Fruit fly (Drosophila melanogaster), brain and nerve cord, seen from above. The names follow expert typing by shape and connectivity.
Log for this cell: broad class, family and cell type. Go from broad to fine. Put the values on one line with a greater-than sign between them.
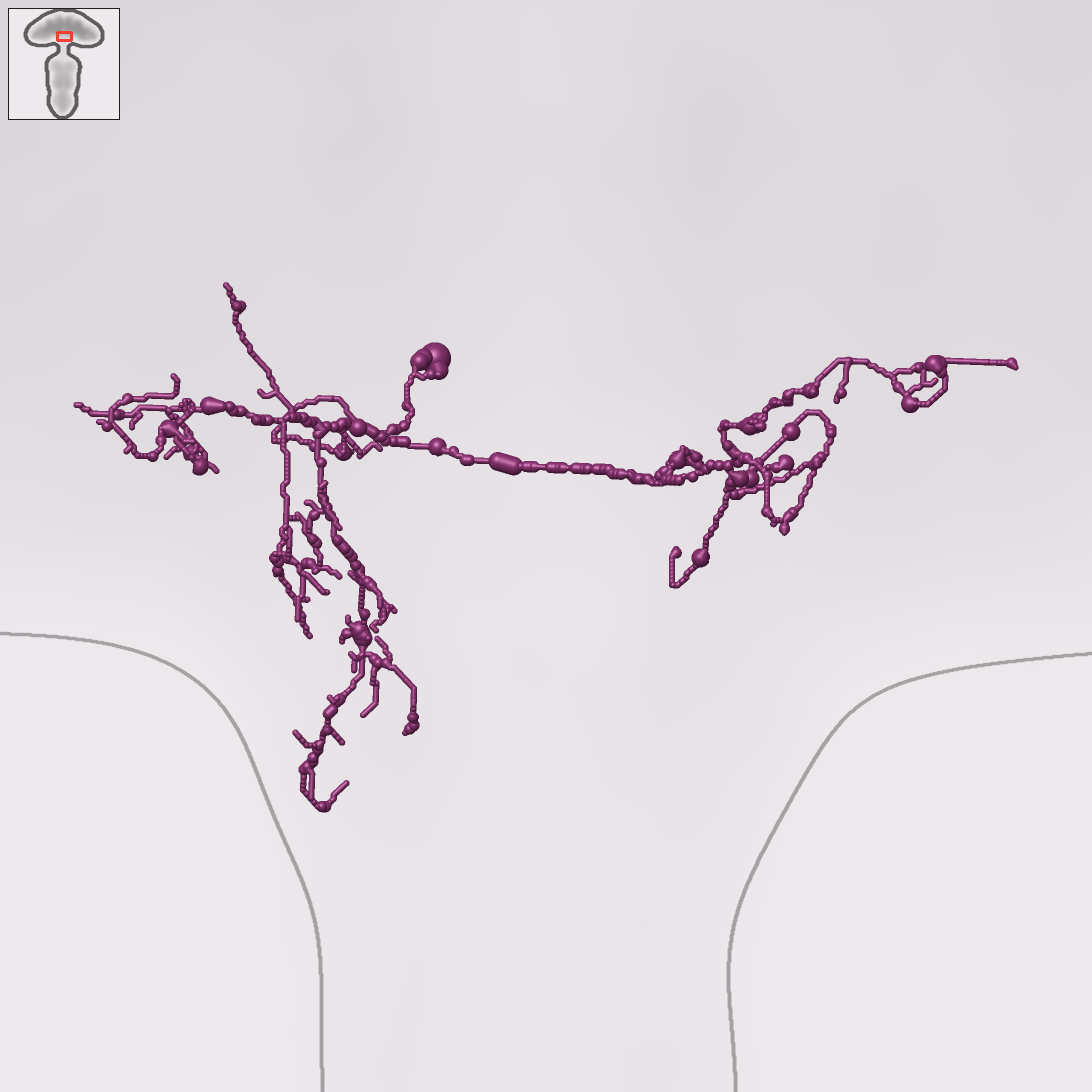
central-brain intrinsic neuron > hemilineage LB3 > GNG428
